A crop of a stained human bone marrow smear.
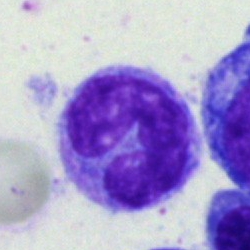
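Monocyte, the central cell of a stained human bone marrow smear. Outline: round and smooth. Nucleus: deeply cleft, so that it appears folded into an upper and a lower part. Chromatin: dense and dark purple, with small paler patches. Cytoplasm: pale lilac, widest at the lower left.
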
